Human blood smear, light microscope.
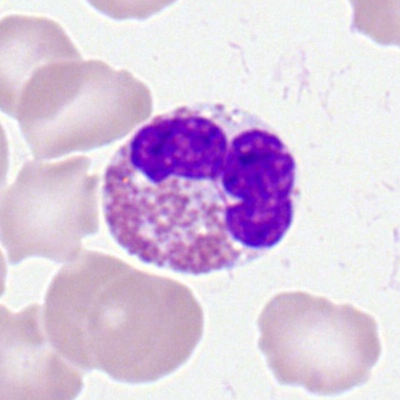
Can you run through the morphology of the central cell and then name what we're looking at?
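The cell has a round, smooth outline. Its nucleus occupies the upper and right portions, so the granular cytoplasm lies chiefly at the lower left. No nucleoli are visible. Coarse pinkish-orange granules fill the cytoplasm. This cell is an eosinophil.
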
